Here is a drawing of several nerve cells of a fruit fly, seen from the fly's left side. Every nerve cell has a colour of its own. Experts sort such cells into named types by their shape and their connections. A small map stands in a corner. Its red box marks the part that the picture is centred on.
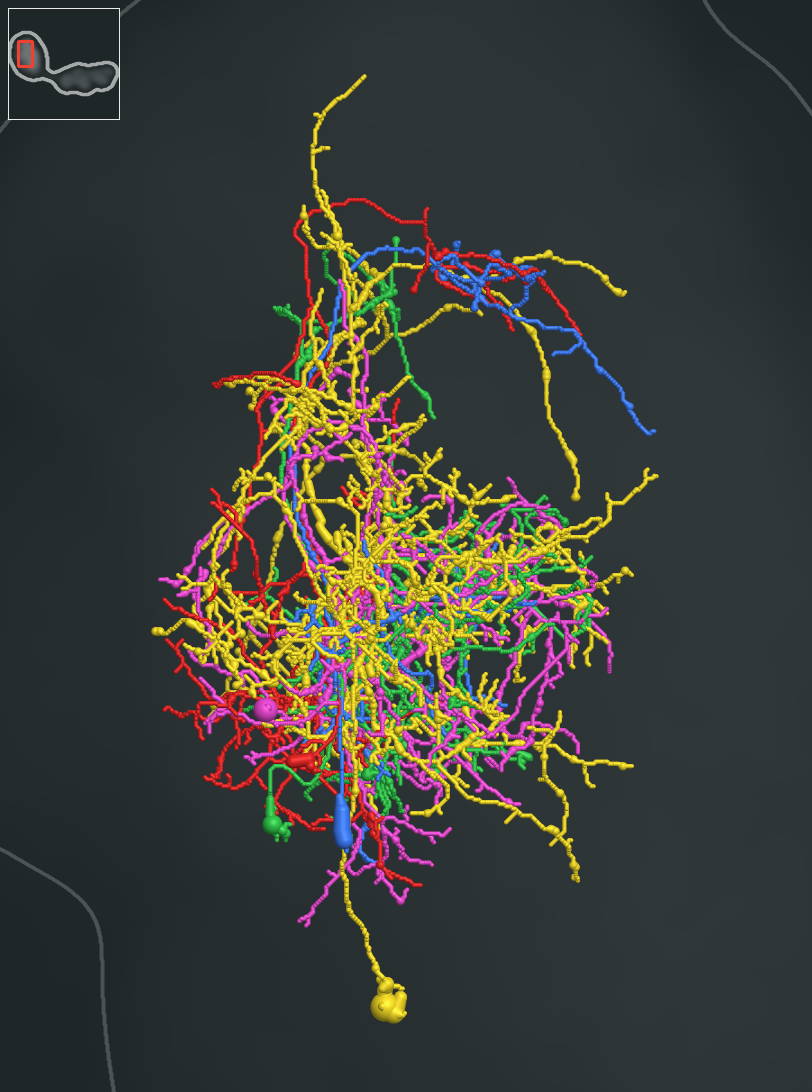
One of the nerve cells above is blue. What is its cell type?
AVLP149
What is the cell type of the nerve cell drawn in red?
CB2257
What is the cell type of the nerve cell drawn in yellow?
AVLP339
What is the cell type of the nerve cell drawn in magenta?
AVLP126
